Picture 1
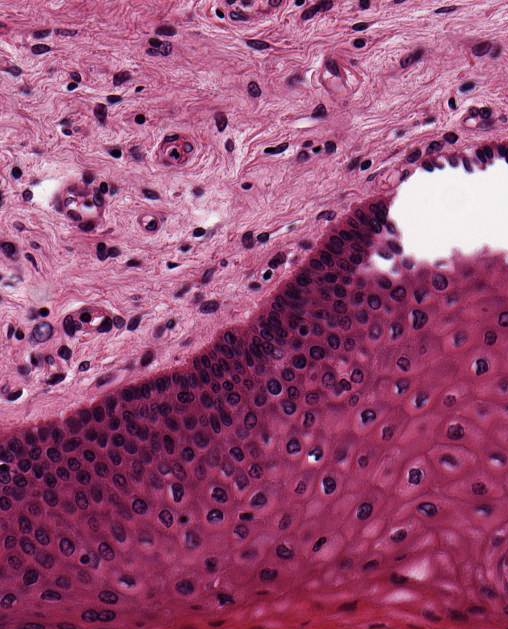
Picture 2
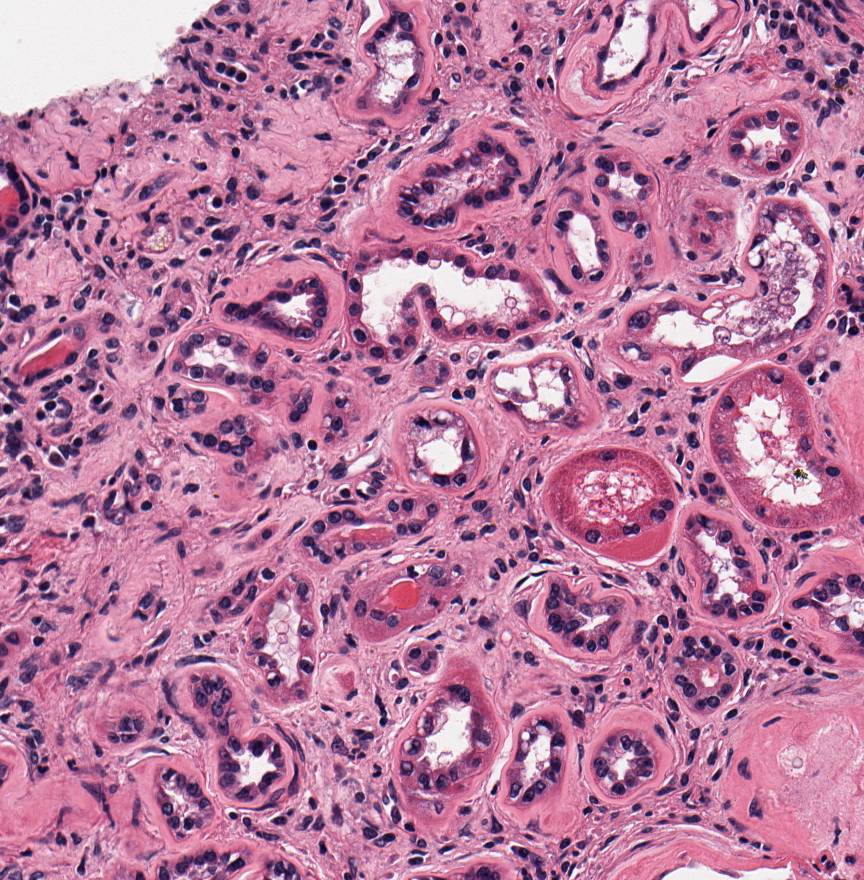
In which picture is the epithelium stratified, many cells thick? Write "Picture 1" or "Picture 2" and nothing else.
Picture 1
